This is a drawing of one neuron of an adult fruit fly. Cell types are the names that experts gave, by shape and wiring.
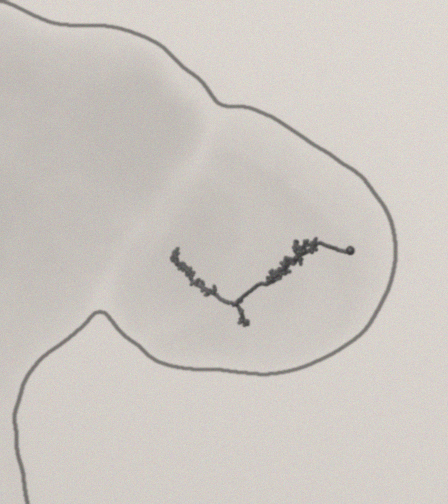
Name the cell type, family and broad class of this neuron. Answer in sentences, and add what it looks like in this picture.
Its cell type is TmY5a. Its family is TmY. It is an optic-lobe intrinsic neuron. It lies in the brain. Its cell body lies on the right of the picture.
